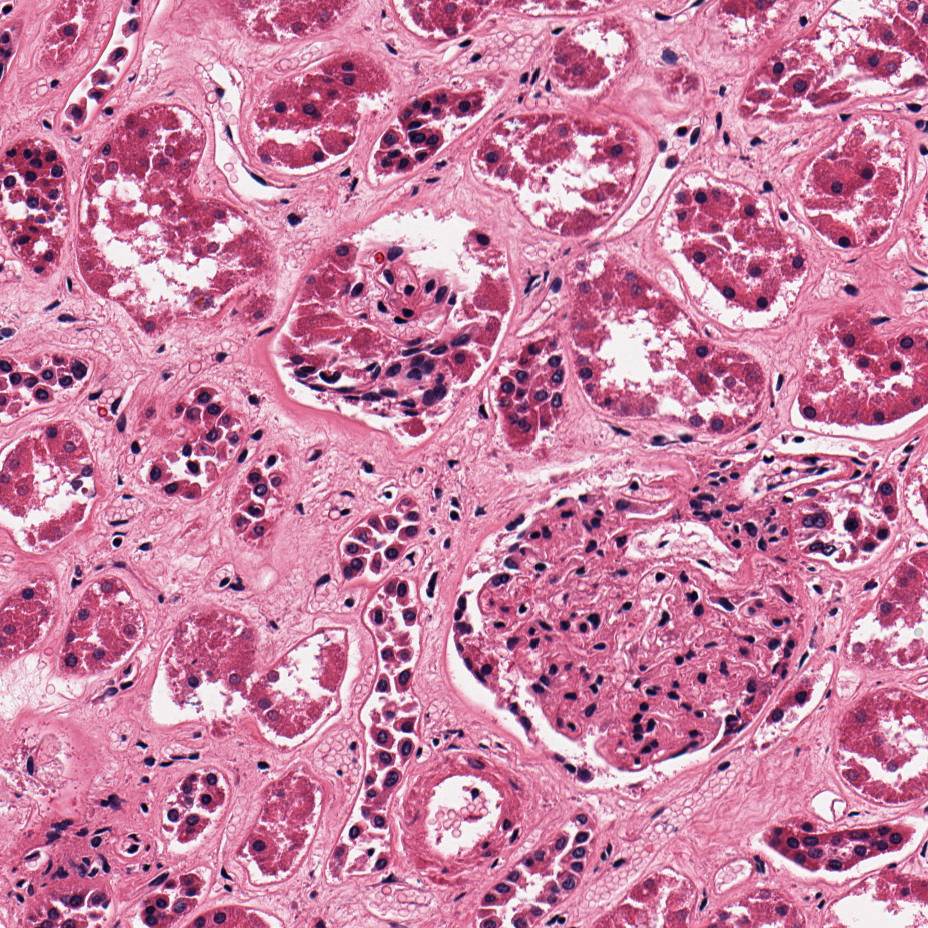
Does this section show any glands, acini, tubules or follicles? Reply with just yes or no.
Yes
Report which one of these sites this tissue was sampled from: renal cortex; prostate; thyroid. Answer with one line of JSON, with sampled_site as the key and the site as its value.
{"sampled_site": "renal cortex"}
